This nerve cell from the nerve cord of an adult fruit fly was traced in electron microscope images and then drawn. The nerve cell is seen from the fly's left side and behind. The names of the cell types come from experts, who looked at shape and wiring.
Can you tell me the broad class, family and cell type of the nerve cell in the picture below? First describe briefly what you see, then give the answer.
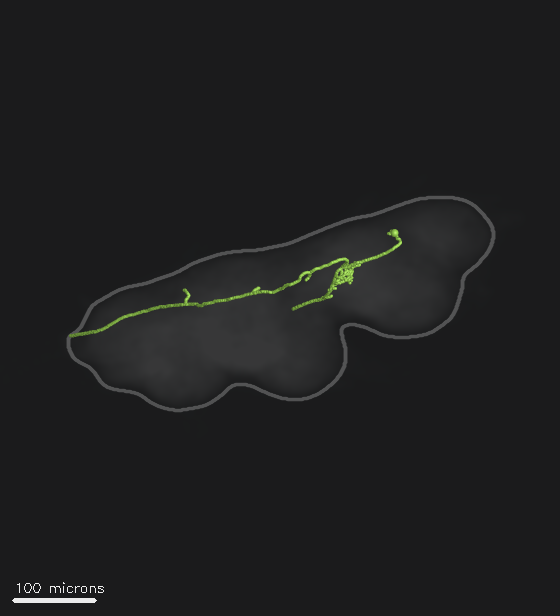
From left to right in the picture it spans about 400 microns. As drawn here it is more than twice as wide as it is tall. It is an ascending neuron. Its family is hemilineage 07B. Its cell type is AN07B100.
